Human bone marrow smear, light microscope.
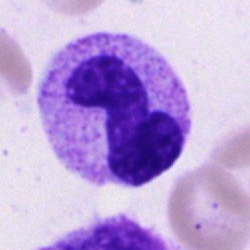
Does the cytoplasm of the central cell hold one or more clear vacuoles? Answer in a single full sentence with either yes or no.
No, the cytoplasm of this cell shows no vacuoles.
